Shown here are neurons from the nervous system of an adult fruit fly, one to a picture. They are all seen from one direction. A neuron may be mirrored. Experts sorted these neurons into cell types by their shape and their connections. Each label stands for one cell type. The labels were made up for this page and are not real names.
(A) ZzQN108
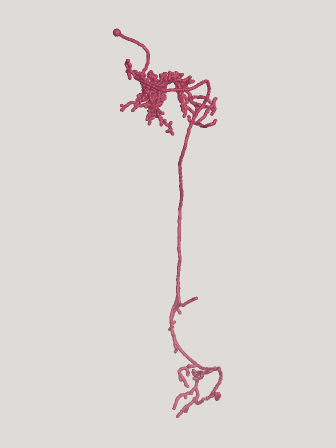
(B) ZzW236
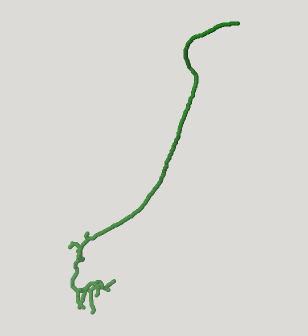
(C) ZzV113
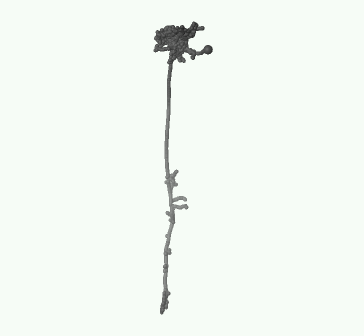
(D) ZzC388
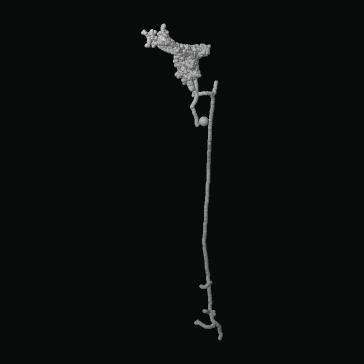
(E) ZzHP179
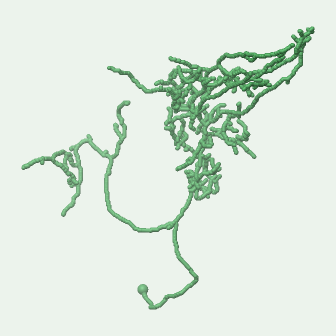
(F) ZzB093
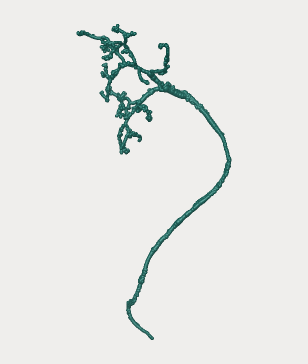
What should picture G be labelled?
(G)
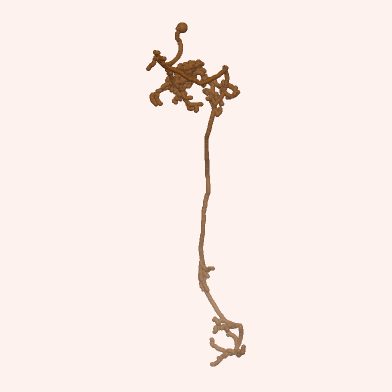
ZzQN108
